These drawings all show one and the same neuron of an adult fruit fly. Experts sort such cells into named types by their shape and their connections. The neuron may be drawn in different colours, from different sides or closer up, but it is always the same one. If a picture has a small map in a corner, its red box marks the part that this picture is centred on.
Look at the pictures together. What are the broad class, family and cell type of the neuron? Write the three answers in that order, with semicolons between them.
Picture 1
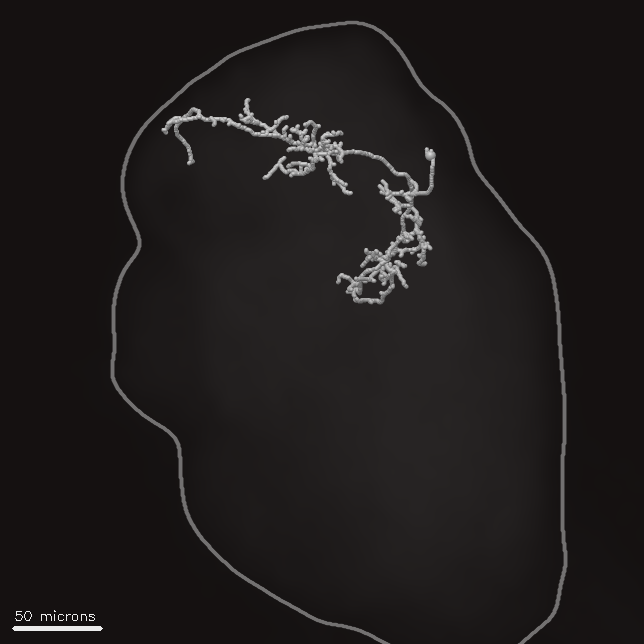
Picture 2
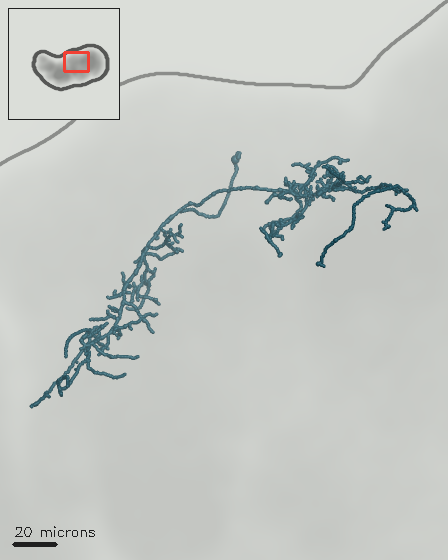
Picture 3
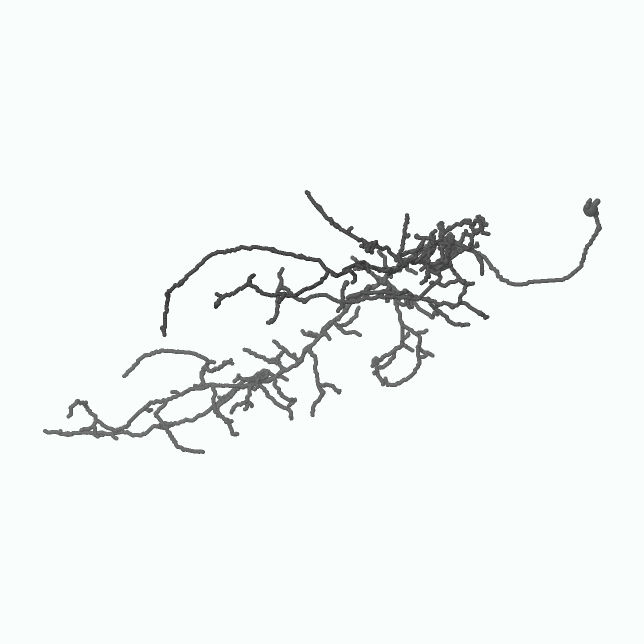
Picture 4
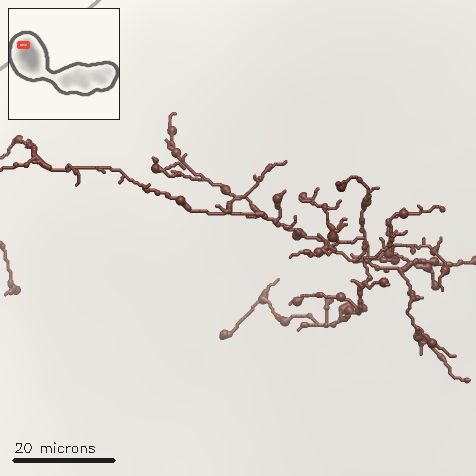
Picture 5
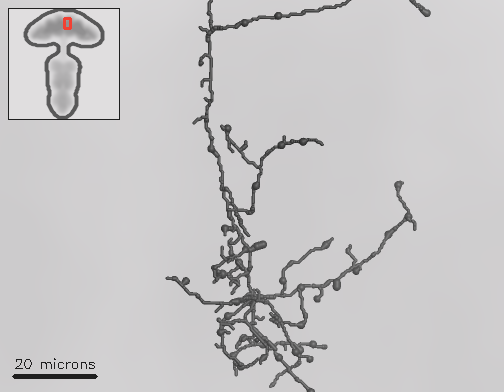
central-brain intrinsic neuron; hemilineage DM3_dorso_lateral; SMP312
